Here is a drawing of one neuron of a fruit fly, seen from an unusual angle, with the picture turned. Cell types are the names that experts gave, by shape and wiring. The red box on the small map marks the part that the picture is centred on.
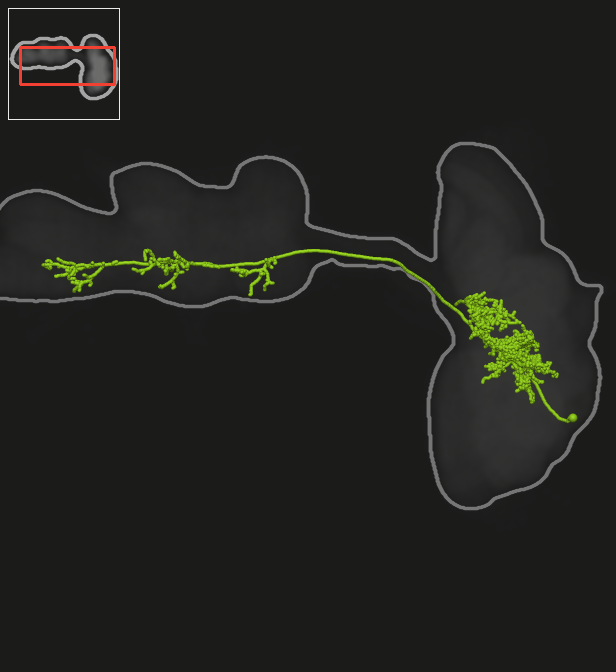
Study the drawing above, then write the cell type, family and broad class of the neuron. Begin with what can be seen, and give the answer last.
The cell body can be seen on the right of the picture. As drawn here it is more than twice as wide as it is tall. The cell type is DNa01. Its family is hemilineage WEDd1. Its broad class is descending neuron.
